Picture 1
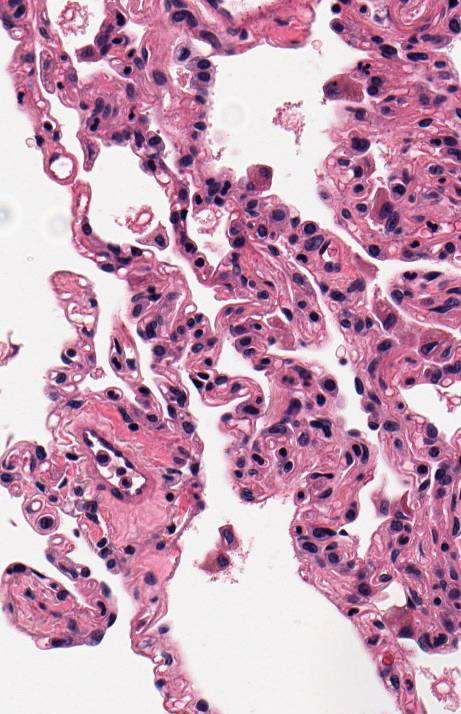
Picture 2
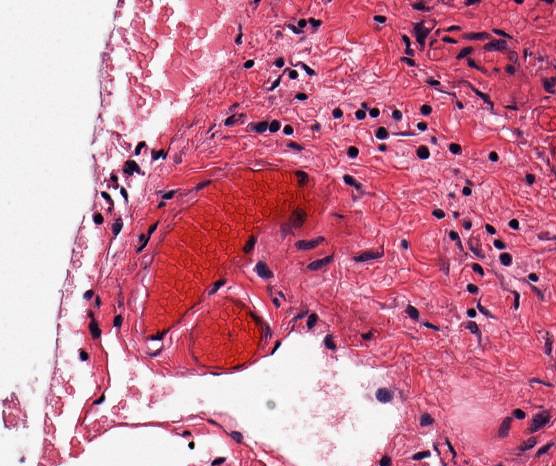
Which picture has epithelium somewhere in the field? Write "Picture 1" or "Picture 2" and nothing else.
Picture 1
